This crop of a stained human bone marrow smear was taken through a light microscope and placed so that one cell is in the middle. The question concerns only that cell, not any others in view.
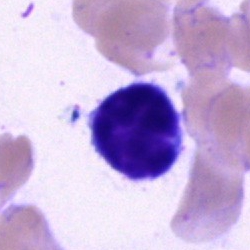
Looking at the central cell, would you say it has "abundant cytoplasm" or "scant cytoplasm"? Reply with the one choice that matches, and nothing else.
Scant cytoplasm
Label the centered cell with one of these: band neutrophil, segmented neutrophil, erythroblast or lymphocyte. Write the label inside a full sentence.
The centered cell in this crop is a lymphocyte.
